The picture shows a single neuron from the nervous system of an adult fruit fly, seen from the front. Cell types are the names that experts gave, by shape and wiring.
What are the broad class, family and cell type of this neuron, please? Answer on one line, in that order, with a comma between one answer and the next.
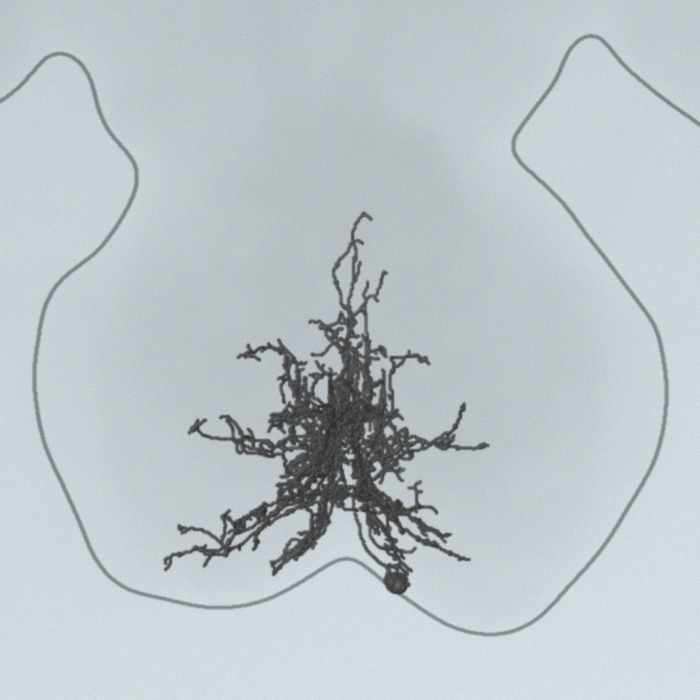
nerve-cord intrinsic neuron, hemilineage 05B, IN05B022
